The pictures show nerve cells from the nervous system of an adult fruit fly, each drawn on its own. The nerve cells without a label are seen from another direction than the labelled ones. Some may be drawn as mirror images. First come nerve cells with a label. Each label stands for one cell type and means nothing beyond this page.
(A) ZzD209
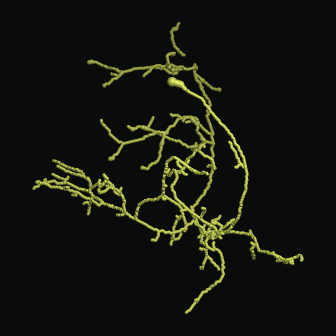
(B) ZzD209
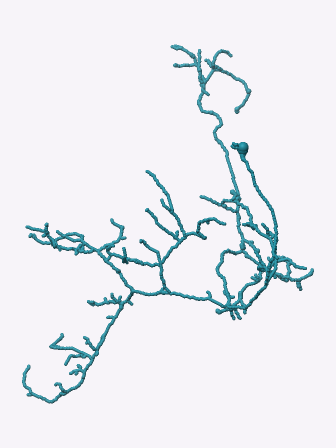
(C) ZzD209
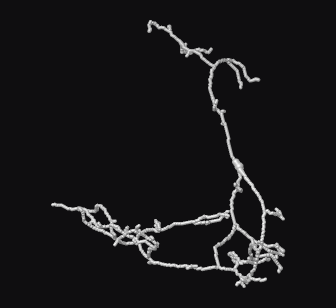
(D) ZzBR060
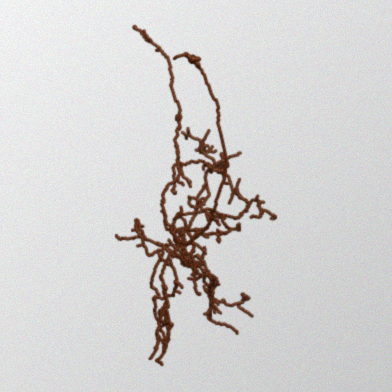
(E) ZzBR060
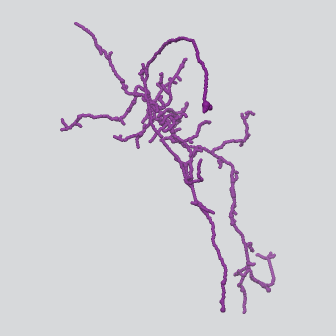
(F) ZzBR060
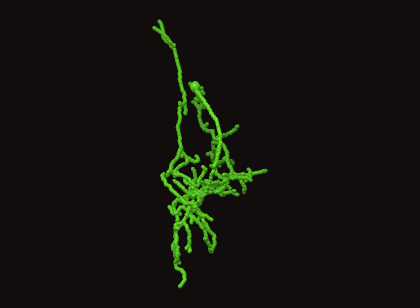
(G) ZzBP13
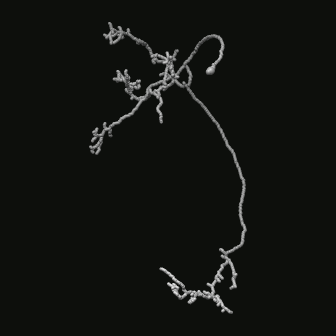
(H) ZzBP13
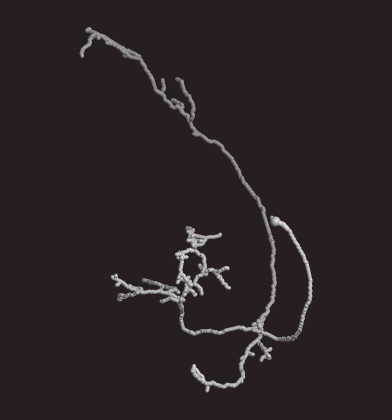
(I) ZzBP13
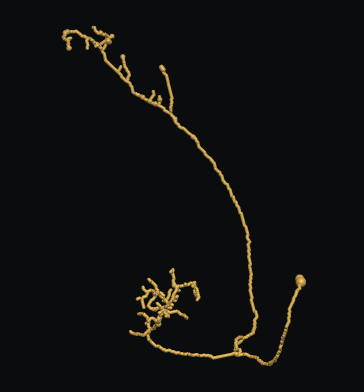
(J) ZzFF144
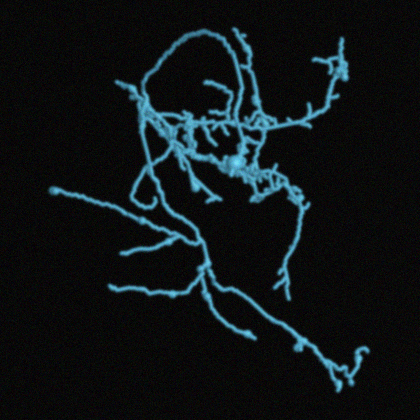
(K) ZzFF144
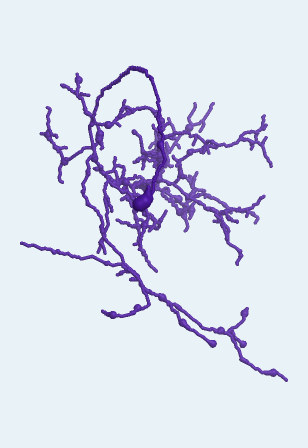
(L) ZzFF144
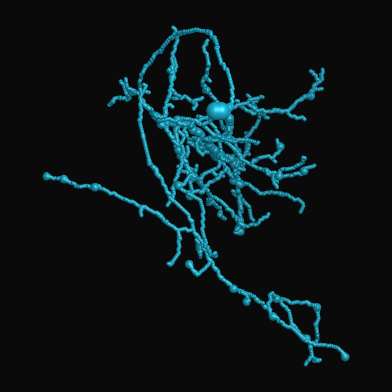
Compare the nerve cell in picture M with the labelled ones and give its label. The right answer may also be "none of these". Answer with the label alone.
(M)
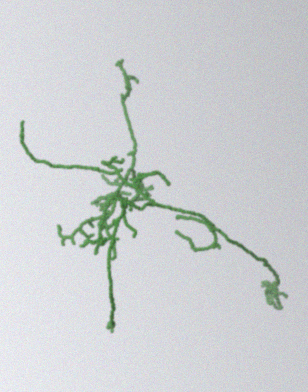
ZzD209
